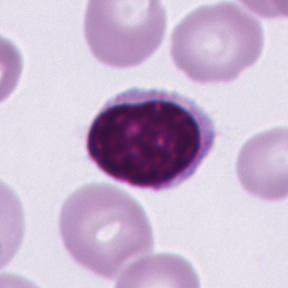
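Large granular lymphocyte, the cell in the middle of this stained blood smear. Its nucleus sits off-centre toward the lower left, and the cytoplasm is a pale bluish lavender with no vacuoles. Along the top, the cell's edge is finely ragged rather than smooth.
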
